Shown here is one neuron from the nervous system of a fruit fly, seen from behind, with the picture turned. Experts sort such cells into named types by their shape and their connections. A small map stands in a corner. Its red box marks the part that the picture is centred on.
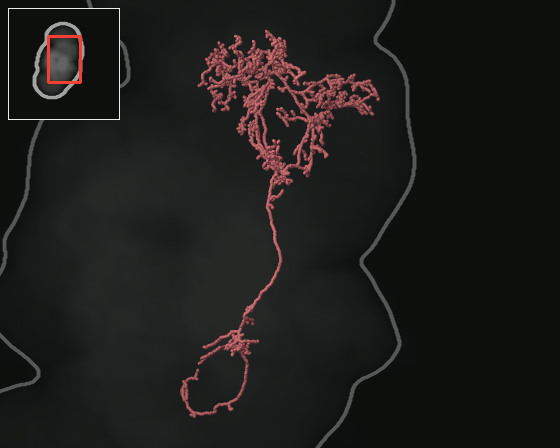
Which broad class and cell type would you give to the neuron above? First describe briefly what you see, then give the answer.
The picture shows dozens of branch ends. As drawn here it is taller than it is wide. Its broad class is central-brain intrinsic neuron. The cell type is CL093.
